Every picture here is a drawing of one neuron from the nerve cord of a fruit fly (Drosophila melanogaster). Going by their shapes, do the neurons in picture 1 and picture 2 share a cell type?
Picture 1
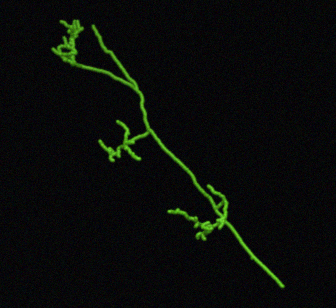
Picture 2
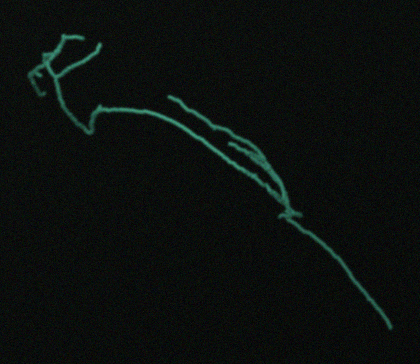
no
